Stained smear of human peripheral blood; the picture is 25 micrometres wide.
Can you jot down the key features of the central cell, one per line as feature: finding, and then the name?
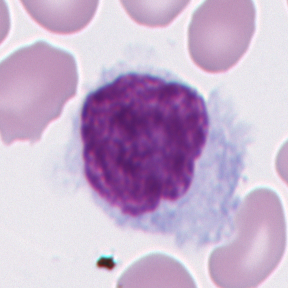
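Cytoplasm colour: pale blue
Cytoplasmic rim: wider on the right of the nucleus than on the left
Edge: ragged, with fine hair-like projections
Vacuoles: none in the cytoplasm
Nucleus: about 12 micrometres across
Identification: hairy cell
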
